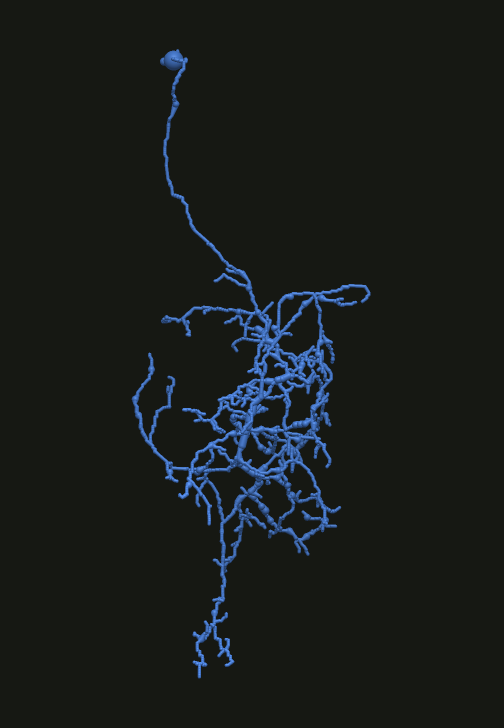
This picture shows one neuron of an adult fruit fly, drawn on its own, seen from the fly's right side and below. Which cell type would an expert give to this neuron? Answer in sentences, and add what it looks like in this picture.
The cell type is PLP172. Its broad class is central-brain intrinsic neuron. The picture shows dozens of branch ends. In this view it is more than twice as tall as it is wide.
